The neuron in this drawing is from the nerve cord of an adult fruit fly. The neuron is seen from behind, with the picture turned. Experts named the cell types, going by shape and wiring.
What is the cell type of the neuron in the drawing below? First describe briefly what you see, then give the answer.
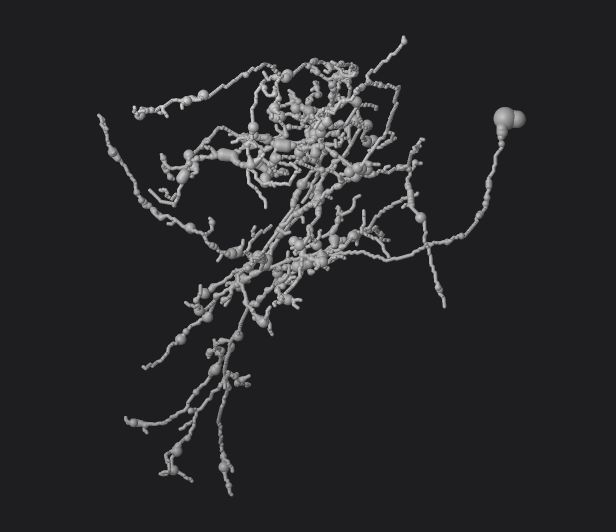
The picture shows dozens of branch ends. In this view it is about as wide as it is tall. It is a nerve-cord intrinsic neuron. Its cell type is IN05B082.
